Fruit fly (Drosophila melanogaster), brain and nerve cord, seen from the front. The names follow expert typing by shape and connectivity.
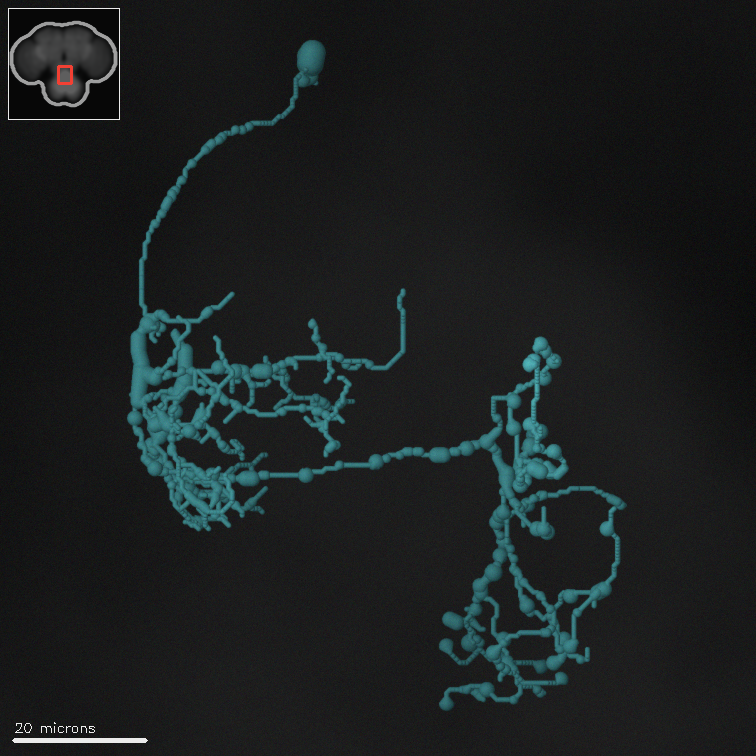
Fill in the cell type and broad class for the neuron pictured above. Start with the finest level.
INXXX395; nerve-cord intrinsic neuron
